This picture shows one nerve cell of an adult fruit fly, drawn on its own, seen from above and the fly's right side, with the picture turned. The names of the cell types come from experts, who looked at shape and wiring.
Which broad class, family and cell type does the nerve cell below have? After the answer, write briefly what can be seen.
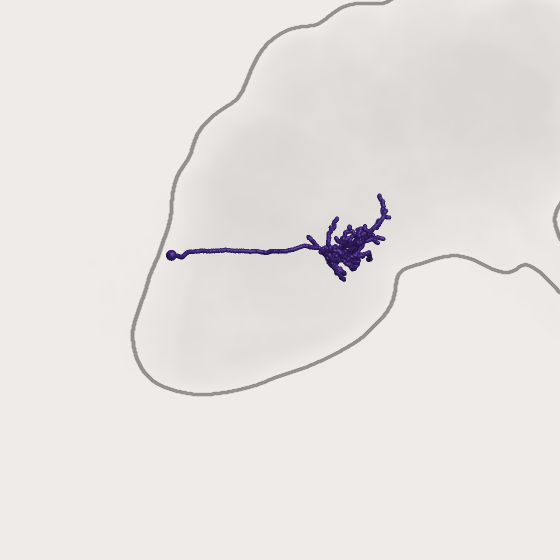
This is a central-brain intrinsic neuron. Its family is hemilineage LHl4_posterior. The cell type is PLP103. It lies in the brain. As drawn here it is more than twice as wide as it is tall.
